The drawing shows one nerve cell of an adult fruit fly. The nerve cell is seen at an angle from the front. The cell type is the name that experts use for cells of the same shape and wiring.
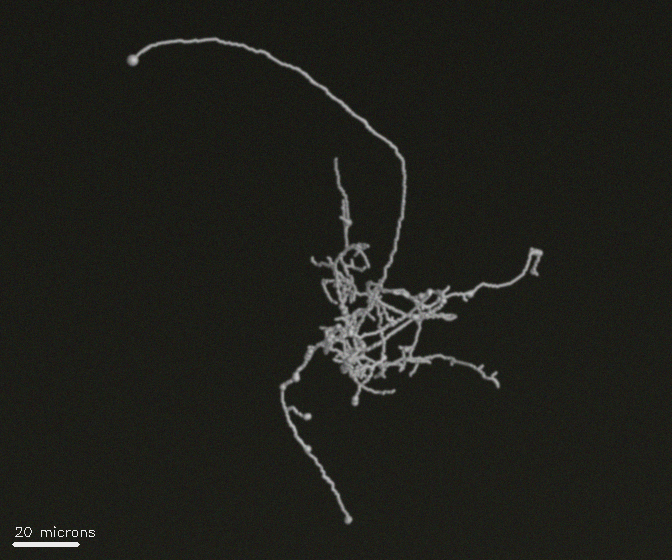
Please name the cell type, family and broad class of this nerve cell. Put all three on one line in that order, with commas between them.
WED004, hemilineage WEDd1, central-brain intrinsic neuron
